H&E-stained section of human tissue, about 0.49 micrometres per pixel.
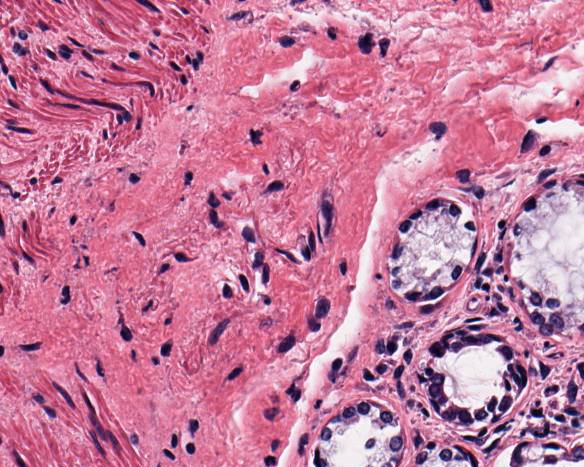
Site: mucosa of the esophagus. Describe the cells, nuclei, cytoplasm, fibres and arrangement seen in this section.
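Dense pink fibrous stroma occupies the left and centre of the field, and a group of glands lies in the lower right corner. In each round gland profile, the dark nuclei of the cells sit at the outer rim, next to the stroma. At the upper left and lower left, pink fibres run in wavy, parallel bundles. No fat cells are present anywhere.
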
